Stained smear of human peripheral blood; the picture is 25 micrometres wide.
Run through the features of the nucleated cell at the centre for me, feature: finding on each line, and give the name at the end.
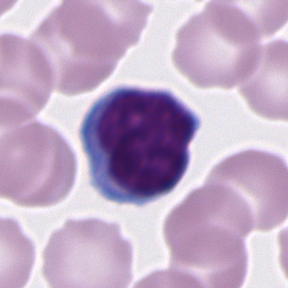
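Cytoplasm: just a thin rim, widest at the lower left.
Nucleus: on the right, it reaches almost to the cell's edge.
Vacuoles: none anywhere in the cytoplasm.
Edge: no projections along it.
Cell type: typical lymphocyte.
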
